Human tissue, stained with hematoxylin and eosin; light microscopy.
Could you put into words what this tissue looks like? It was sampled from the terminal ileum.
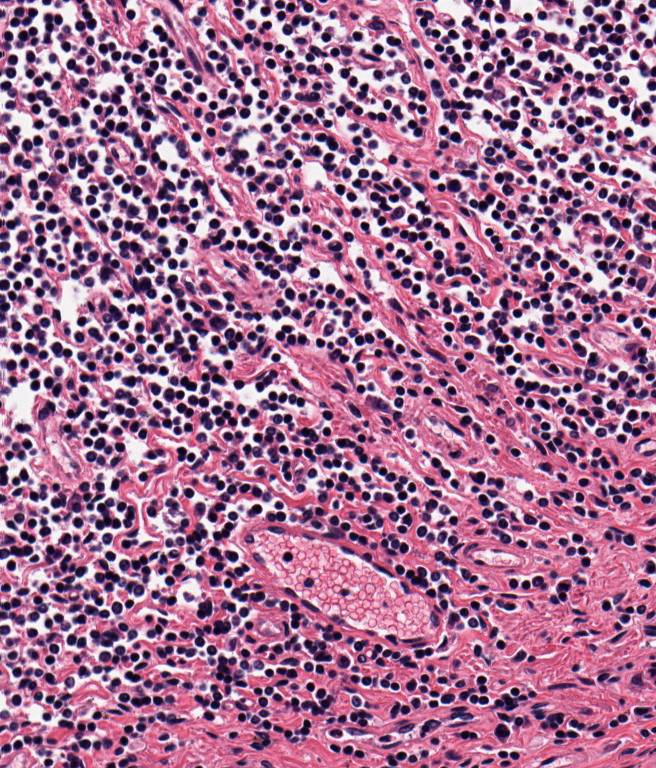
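Dense sheets of small round cells fill most of the field, thinning out toward the lower right corner. These are small lymphocytes, with round, dark nuclei and very scant cytoplasm. They lie diffusely, with no follicles or germinal centres anywhere. Thin pink collagen strands run obliquely between them from upper left to lower right.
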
